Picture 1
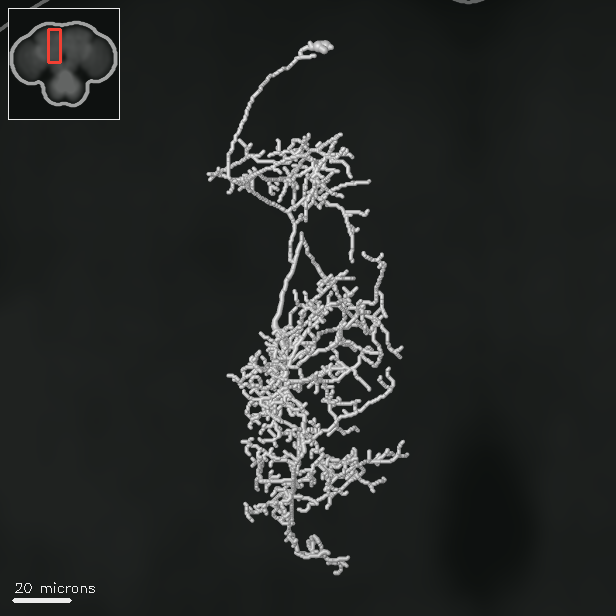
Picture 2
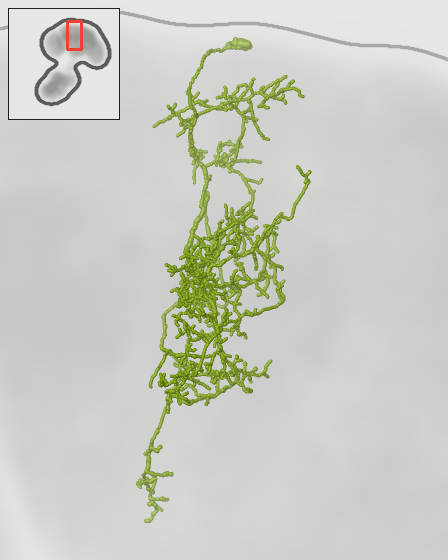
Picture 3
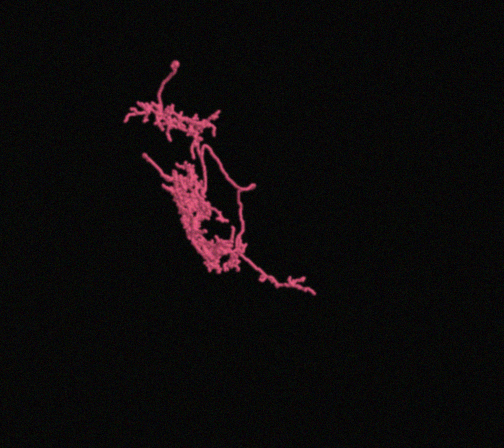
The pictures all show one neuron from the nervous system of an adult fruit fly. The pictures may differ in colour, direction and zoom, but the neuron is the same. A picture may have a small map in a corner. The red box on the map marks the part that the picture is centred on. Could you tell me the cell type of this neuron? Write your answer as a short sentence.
The cell type is LAL011.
